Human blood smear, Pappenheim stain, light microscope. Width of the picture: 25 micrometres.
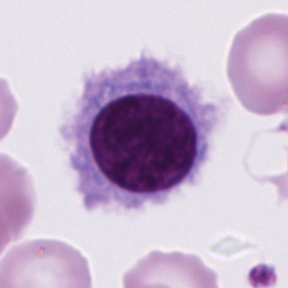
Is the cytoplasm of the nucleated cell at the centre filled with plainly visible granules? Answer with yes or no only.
No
